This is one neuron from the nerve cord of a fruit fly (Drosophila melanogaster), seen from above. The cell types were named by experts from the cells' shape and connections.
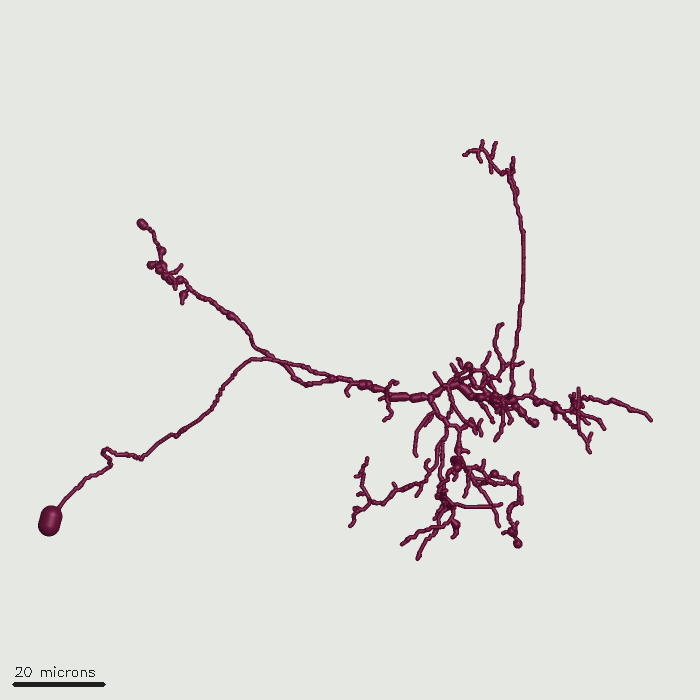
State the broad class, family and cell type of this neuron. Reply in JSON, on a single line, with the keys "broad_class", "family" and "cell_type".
{"broad_class": "nerve-cord intrinsic neuron", "family": "hemilineage 21A", "cell_type": "IN21A073"}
